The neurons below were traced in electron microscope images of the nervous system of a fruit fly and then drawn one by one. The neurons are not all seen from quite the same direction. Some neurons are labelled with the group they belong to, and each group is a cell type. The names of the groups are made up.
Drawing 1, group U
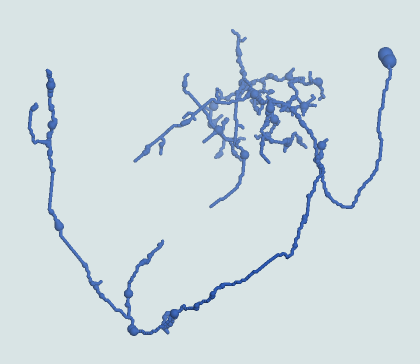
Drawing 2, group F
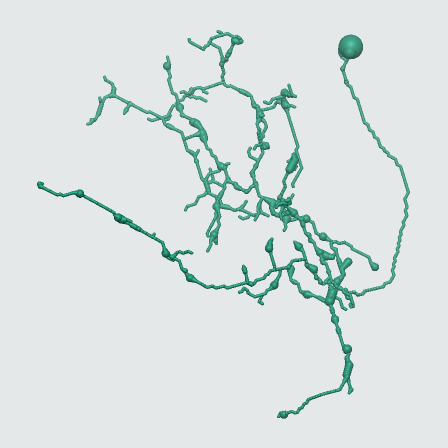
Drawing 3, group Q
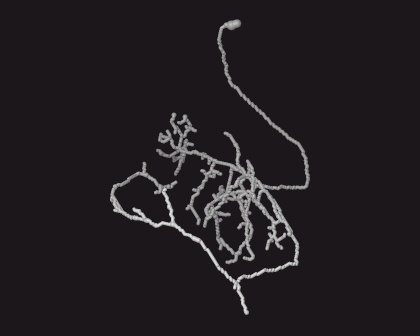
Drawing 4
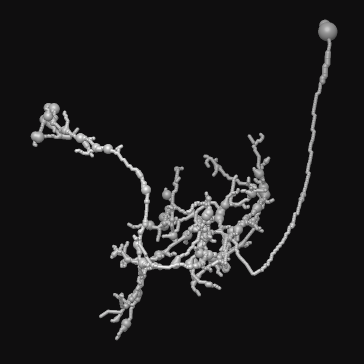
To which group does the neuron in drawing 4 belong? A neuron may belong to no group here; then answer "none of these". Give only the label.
group Q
